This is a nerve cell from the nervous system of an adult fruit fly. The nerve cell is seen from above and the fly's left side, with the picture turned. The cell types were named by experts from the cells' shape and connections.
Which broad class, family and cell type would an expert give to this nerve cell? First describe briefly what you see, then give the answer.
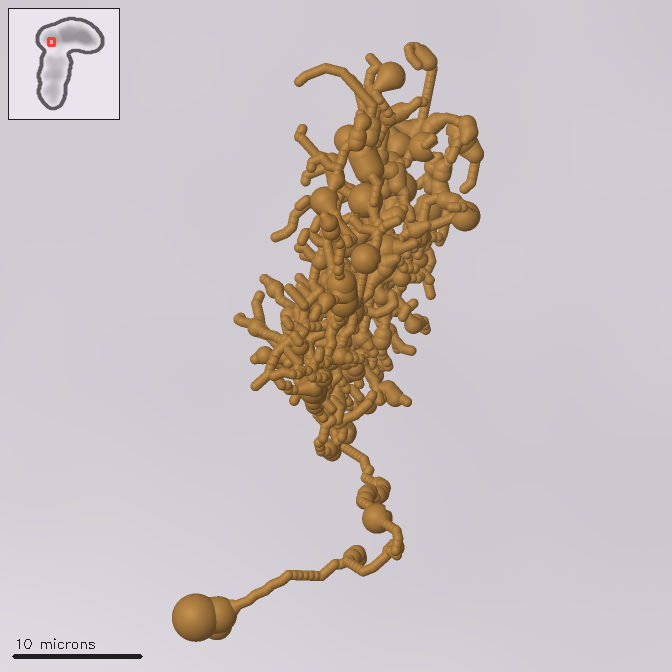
The cell body can be seen at the lower left of the picture. From top to bottom in the picture it spans about 45 microns. Dozens of branch ends can be seen. It is an optic-lobe intrinsic neuron. Its family is LPi. The cell type is LPi3412.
